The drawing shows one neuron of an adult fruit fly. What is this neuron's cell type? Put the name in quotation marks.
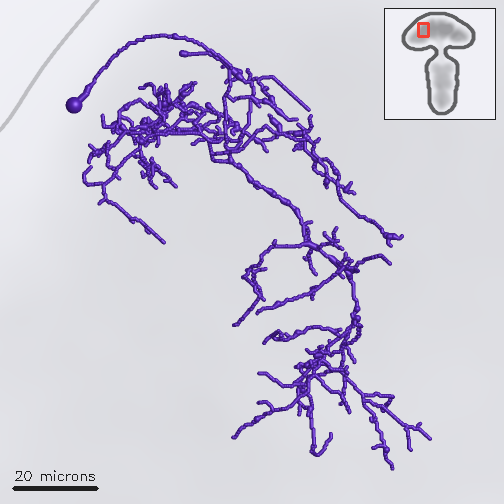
"SLP119"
